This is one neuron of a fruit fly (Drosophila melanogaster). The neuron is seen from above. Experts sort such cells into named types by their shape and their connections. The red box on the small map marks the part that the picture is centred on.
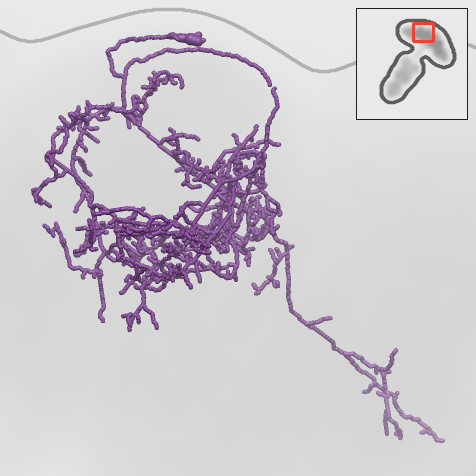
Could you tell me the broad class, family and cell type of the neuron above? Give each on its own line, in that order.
central-brain intrinsic neuron
hemilineage VLPa1_lateral
AVLP299_b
